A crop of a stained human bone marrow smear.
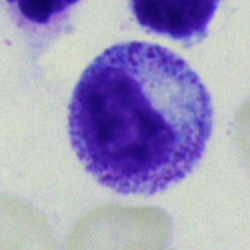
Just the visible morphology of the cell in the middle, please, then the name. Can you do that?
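First, the outline of the cell is round. Second, the nucleus lies off-centre toward the left. Third, the chromatin stains a deep purple. Fourth, the granules are most crowded along the outer rim of the cell. The cell is a myelocyte.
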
